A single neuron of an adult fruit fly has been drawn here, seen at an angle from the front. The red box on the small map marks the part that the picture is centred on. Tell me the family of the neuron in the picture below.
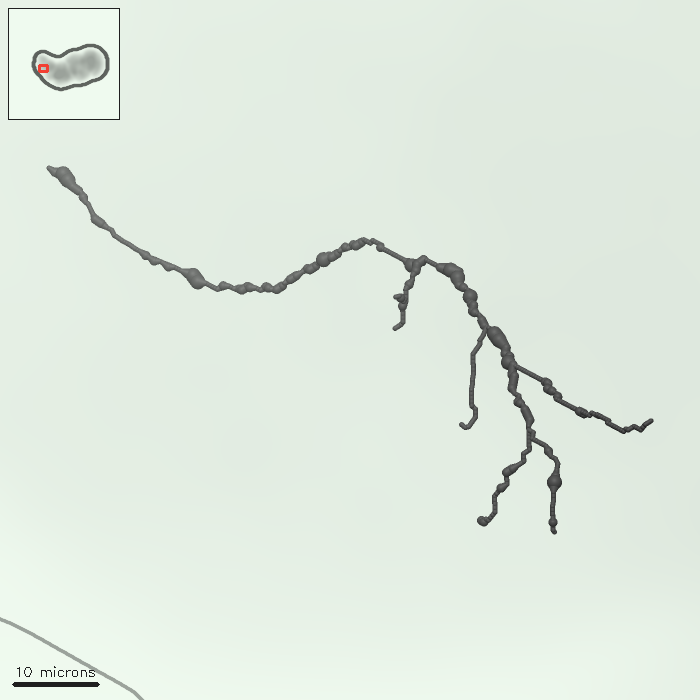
class gustatory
